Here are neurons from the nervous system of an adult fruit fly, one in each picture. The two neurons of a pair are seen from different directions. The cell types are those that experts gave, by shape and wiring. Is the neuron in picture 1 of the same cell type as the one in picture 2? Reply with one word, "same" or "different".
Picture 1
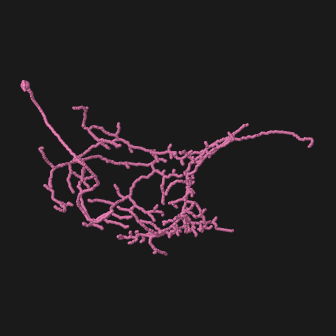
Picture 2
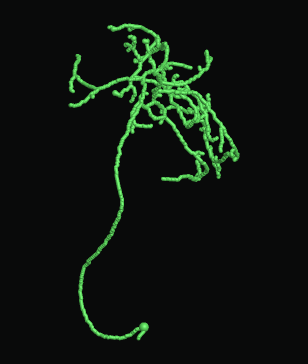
different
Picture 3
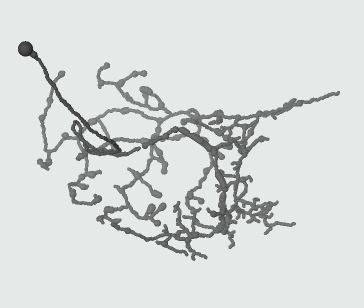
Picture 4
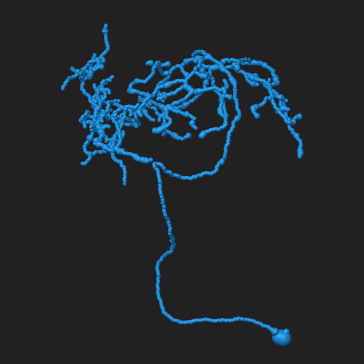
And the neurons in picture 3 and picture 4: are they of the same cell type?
same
